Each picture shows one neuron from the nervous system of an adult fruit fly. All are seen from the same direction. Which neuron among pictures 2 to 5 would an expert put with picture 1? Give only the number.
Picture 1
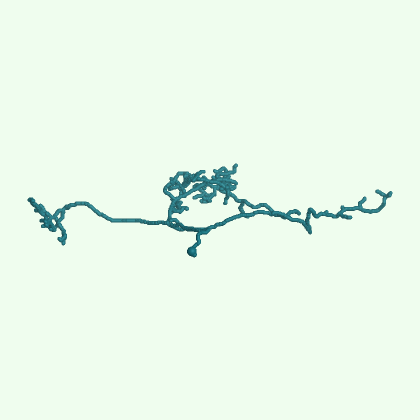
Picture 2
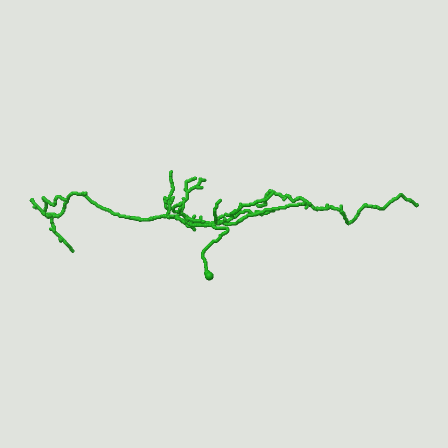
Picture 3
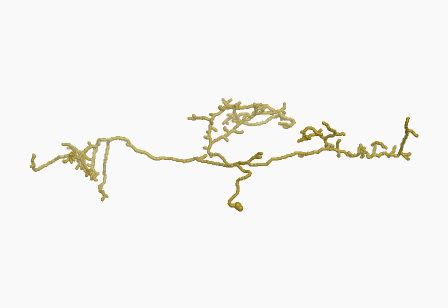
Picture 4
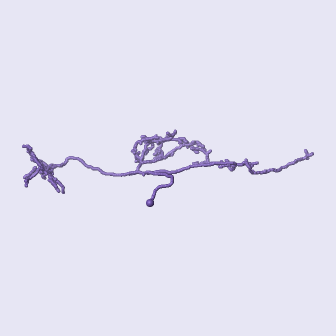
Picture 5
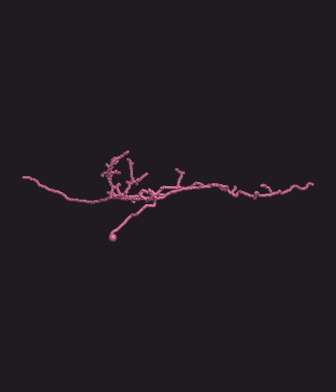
4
